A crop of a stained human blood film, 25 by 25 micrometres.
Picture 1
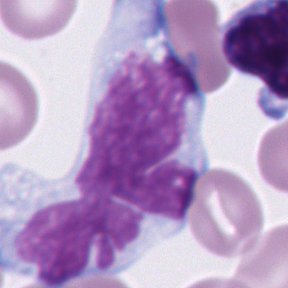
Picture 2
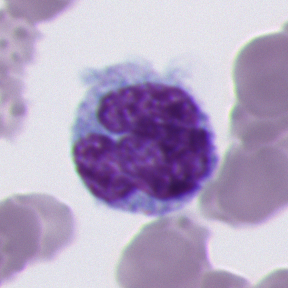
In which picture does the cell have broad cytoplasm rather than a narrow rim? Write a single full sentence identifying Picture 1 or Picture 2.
Picture 1 shows a cell with plenty of cytoplasm around its nucleus.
